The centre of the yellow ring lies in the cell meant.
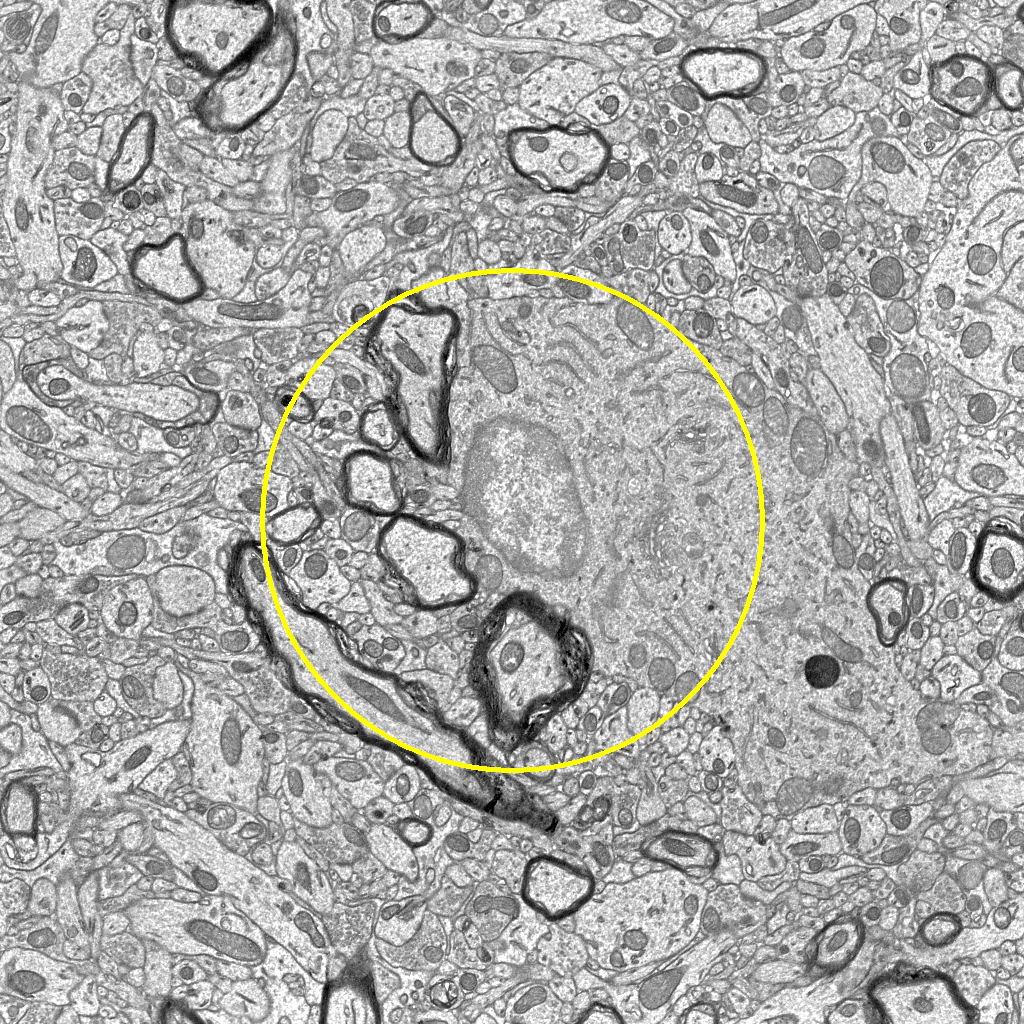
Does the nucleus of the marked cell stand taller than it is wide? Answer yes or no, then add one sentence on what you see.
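Yes. The nucleus is an oval, longer from top to bottom than from side to side, and lies wholly within the ring.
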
